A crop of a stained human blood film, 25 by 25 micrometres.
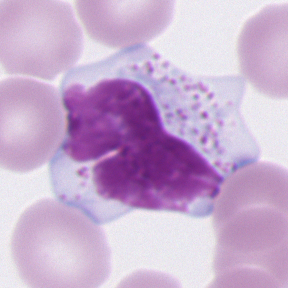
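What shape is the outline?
Angular, with several corners and straight stretches, not round.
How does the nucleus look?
Irregular and folded, with a pale cleft entering from the lower left.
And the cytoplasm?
Plentiful, pale blue-grey.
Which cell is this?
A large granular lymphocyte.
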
